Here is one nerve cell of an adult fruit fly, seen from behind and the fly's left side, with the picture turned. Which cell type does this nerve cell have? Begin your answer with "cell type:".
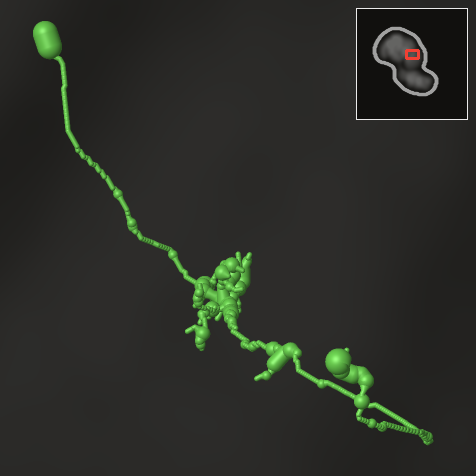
cell type: Tm2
